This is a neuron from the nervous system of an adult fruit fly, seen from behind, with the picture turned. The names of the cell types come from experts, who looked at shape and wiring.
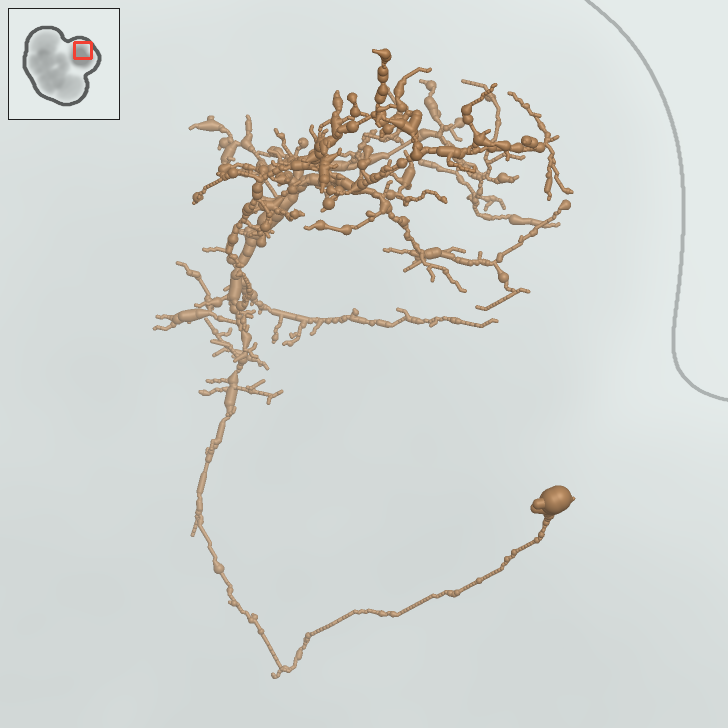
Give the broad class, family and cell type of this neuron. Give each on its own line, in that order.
nerve-cord intrinsic neuron
hemilineage 12B
IN12B026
